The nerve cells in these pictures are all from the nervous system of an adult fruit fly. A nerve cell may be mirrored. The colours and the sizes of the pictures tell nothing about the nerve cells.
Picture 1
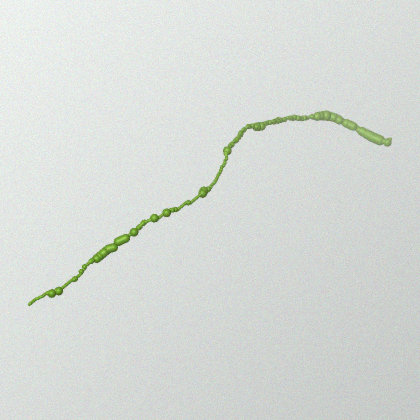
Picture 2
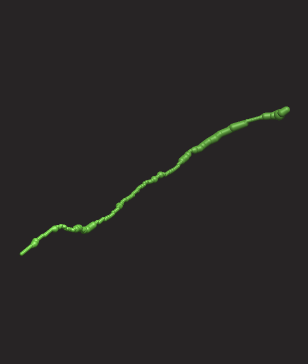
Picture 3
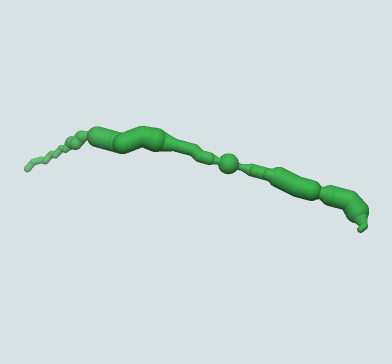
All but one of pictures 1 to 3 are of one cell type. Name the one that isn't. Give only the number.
3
